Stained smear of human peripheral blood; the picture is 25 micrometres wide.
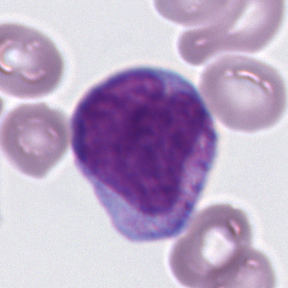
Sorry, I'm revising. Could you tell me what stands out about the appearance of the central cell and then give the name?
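Start with the outline: it is irregular and somewhat angular rather than smoothly round. The nucleus is a single unsegmented mass. The cytoplasm is widest at the bottom of the cell, and fine pinkish-purple granules are scattered through it. It measures about 15 by 13 micrometres. This is an atypical promyelocyte.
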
